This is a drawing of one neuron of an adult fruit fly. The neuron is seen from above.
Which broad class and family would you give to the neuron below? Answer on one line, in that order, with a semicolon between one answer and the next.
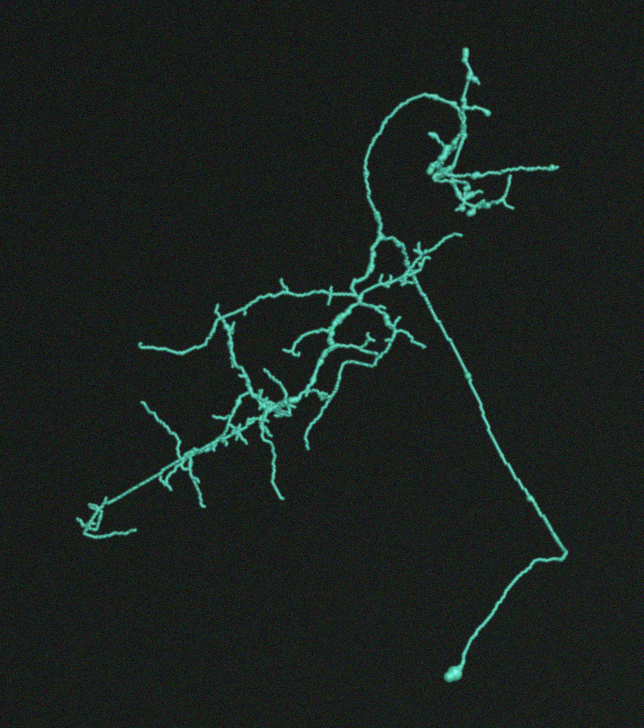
nerve-cord intrinsic neuron; hemilineage 01A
